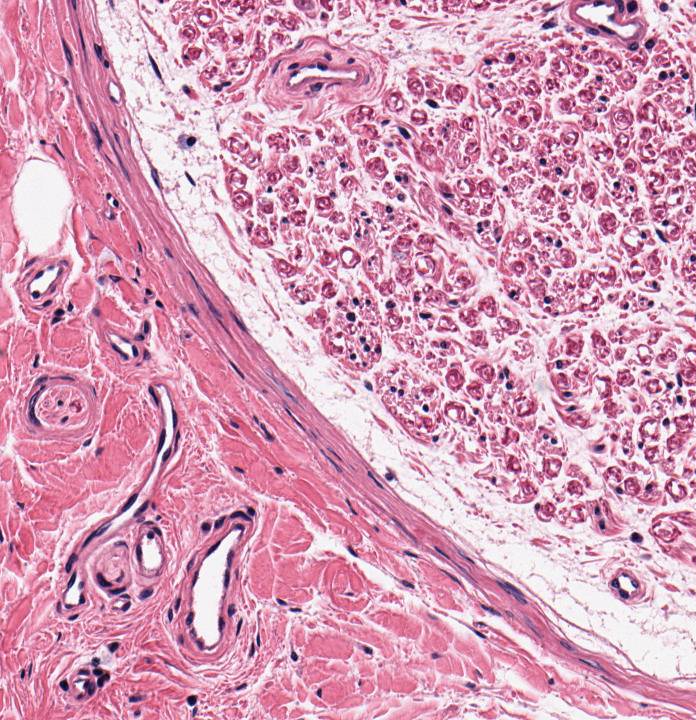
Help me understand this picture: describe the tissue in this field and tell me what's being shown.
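Inside the bundle, nerve fibres are cut in cross section as many small round profiles. A curved band of flattened cells with elongated dark nuclei runs around it from upper left towards lower right. Small dark nuclei lie sparsely among the fibres. This is tibial nerve.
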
